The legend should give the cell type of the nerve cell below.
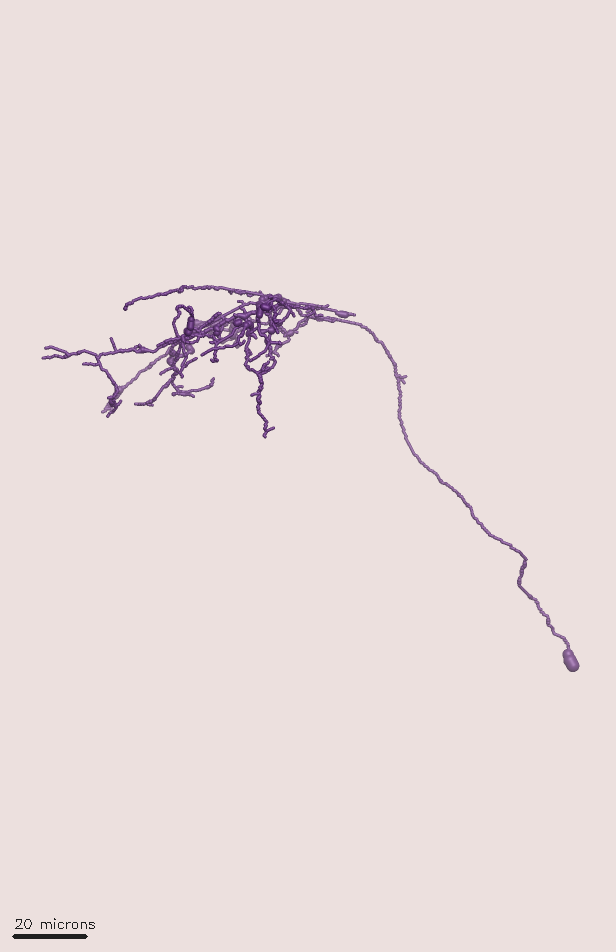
IN03B074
